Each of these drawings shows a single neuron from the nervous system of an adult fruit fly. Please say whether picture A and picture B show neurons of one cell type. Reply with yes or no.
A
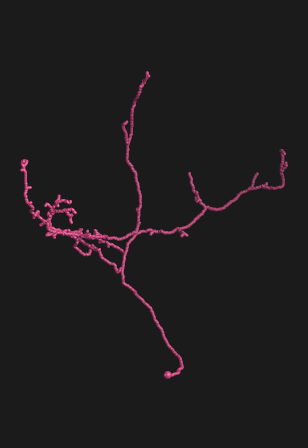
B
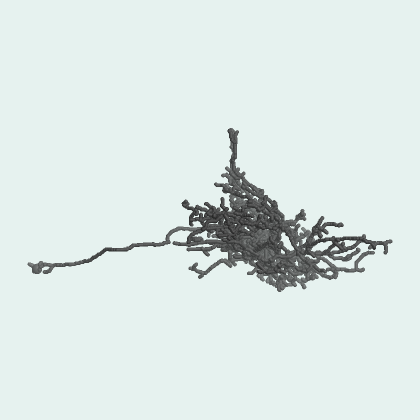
no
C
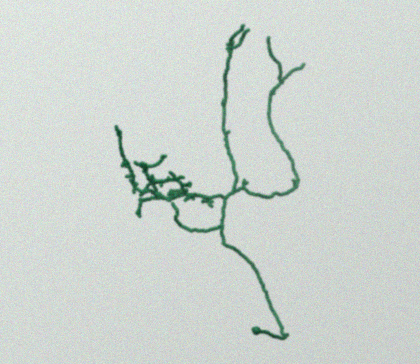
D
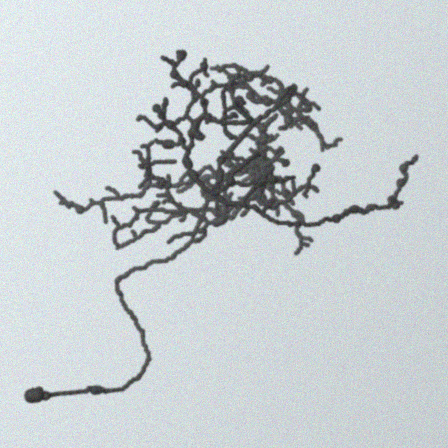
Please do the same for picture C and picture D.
no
